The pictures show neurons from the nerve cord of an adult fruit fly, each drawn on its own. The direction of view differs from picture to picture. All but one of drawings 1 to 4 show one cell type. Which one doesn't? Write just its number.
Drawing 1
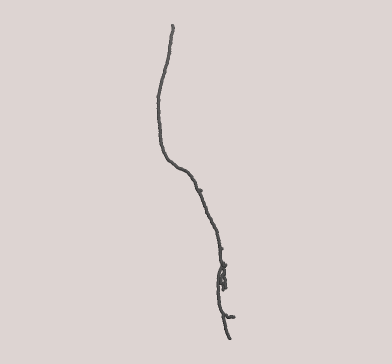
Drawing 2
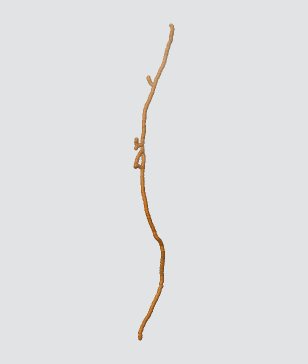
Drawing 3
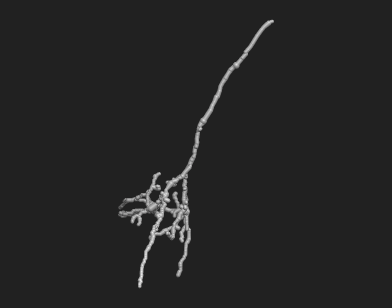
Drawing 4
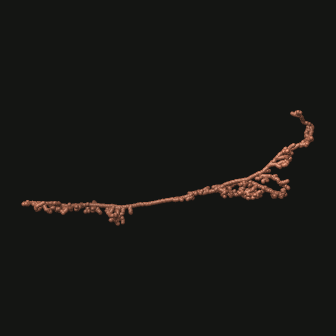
3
